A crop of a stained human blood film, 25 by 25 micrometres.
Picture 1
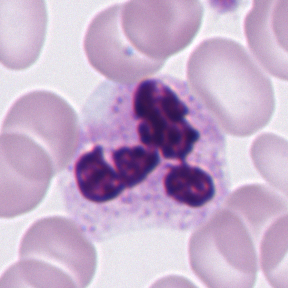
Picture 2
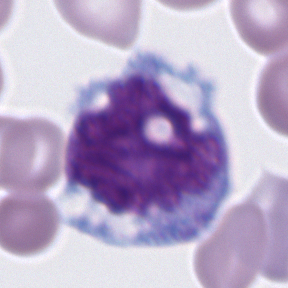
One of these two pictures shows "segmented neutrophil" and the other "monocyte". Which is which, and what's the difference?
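In this pair, the segmented neutrophil is in picture 1 and the monocyte in picture 2. Nuclear shape: the neutrophil's nucleus is split into at least four separate lobes, whereas the monocyte's nucleus has an irregular, indented outline and fills most of the cell.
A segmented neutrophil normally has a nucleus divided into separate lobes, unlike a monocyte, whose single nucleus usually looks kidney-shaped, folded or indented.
Cytoplasm: plentiful and pale pinkish-lilac in the neutrophil, pale blue in the monocyte.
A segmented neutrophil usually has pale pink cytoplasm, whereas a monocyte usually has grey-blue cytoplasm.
Chromatin and nucleoli: the neutrophil's chromatin is dark purple and densely clumped, and no nucleoli can be seen.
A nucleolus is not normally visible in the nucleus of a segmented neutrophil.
Further features of the monocyte: its outline is roughly round, small irregular projections fringe its upper edge, and a round pale hole lies within the nucleus to the right of its centre.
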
